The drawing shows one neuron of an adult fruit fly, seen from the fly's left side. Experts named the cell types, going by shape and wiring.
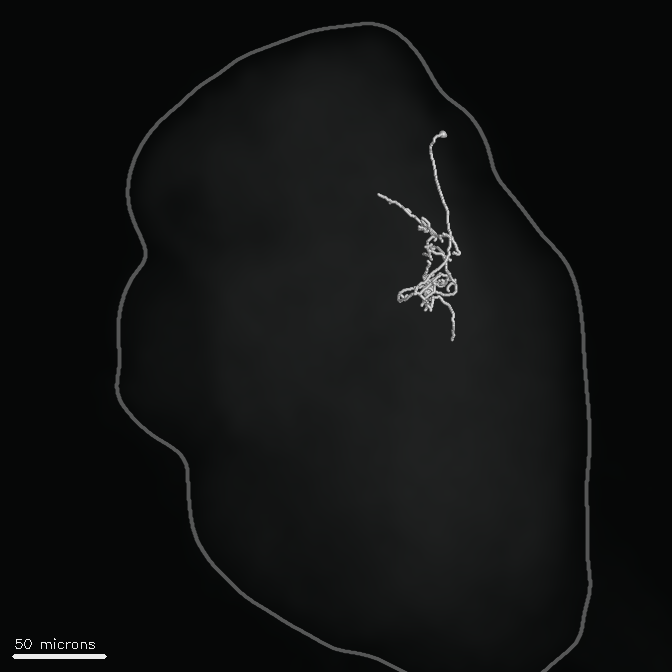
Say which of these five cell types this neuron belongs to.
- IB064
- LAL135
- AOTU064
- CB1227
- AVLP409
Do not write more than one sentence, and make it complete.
This neuron falls under the cell type CB1227.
